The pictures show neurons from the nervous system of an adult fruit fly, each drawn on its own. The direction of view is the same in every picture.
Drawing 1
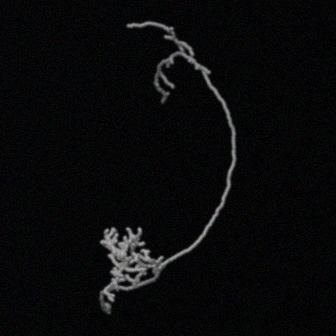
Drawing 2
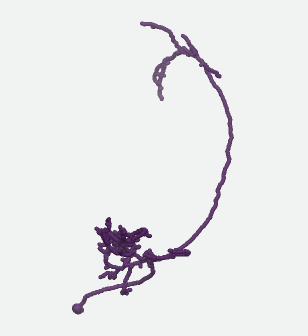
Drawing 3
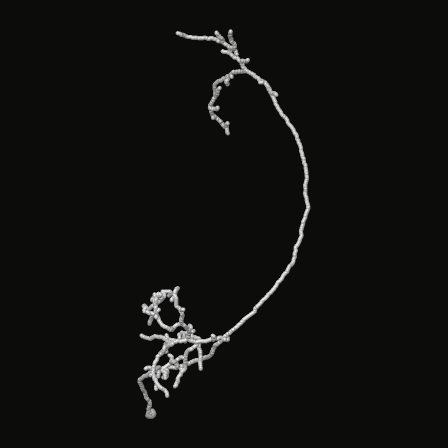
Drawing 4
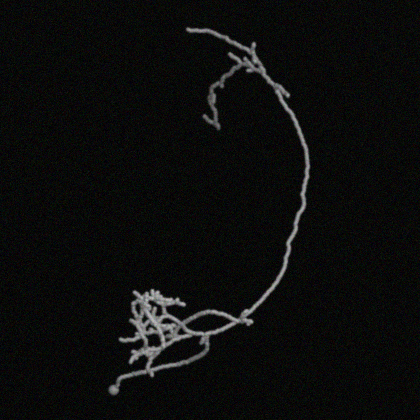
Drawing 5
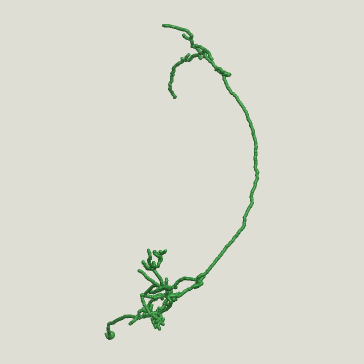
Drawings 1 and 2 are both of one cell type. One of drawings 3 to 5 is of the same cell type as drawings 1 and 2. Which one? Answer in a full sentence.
Drawing 4 is of the same cell type.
